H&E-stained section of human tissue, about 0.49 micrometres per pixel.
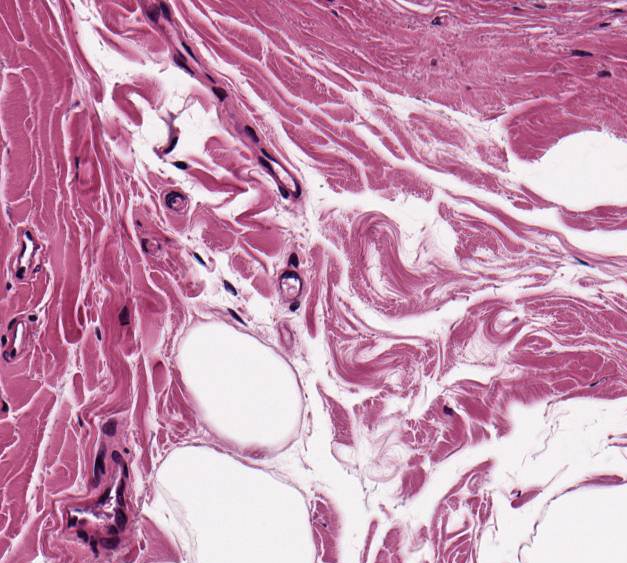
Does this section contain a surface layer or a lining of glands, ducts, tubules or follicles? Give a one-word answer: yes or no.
No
